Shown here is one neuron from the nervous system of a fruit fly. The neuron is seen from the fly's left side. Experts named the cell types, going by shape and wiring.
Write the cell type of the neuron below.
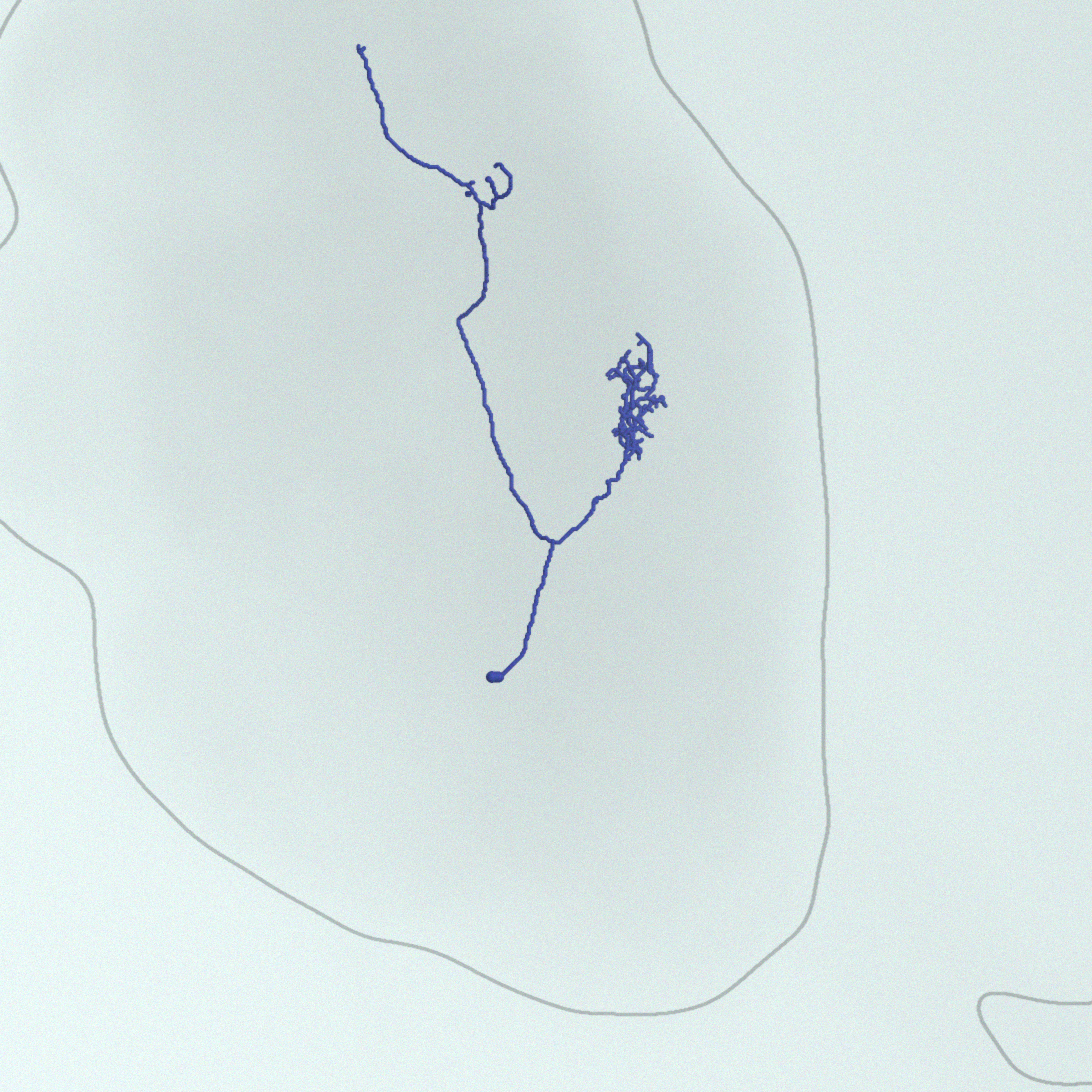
LC24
